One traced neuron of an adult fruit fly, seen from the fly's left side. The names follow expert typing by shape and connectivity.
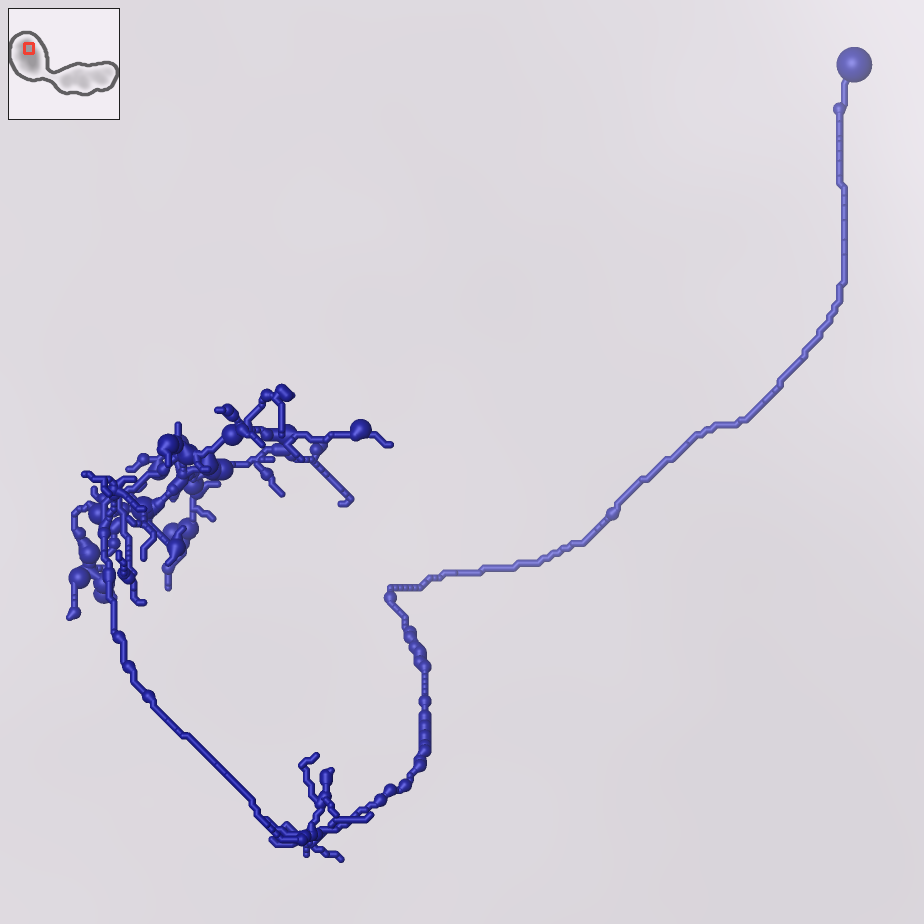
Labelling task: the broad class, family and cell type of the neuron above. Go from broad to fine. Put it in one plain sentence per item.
A central-brain intrinsic neuron of class CX, type vDeltaJ.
